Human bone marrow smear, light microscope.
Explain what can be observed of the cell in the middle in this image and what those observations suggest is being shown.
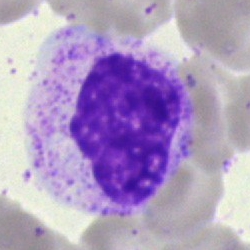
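Outline first: roughly oval and smooth. Nucleus next: a single unlobed mass, off-centre to the right. Chromatin: dark purple, coarsely clumped, with small paler gaps. Cytoplasm last: a broad rim, widest on the left. The cell is a myelocyte.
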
